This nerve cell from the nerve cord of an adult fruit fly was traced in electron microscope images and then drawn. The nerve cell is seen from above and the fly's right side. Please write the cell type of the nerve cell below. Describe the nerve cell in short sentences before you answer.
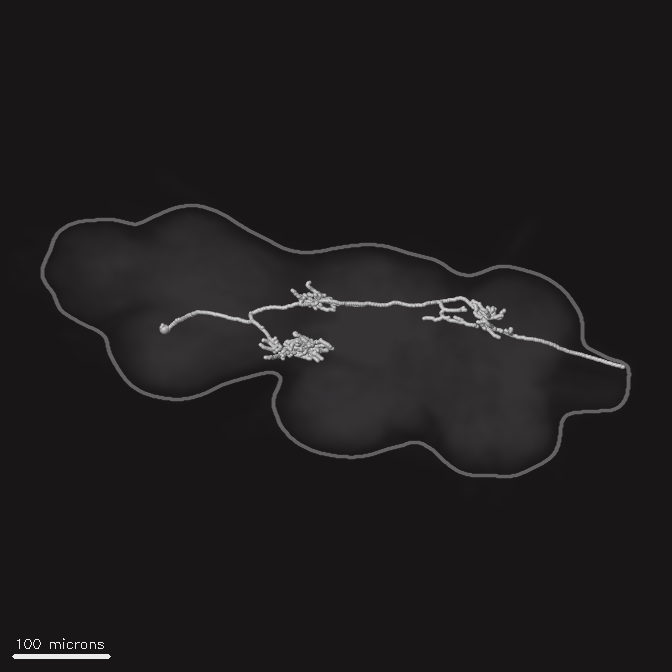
From left to right in the picture it spans about 500 microns. As drawn here it is more than twice as wide as it is tall. This is an ascending neuron. It is of cell type AN06B048.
